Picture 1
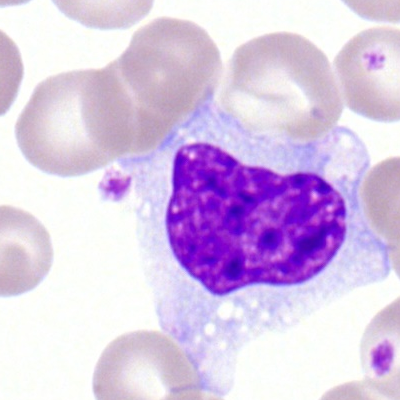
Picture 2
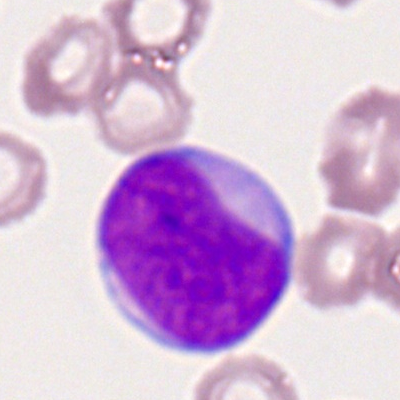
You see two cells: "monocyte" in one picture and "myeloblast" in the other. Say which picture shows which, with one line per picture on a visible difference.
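In picture 1 we see a monocyte: Several small clear vacuoles lie in the cytoplasm, mostly below the nucleus.
In picture 2 we see a myeloblast: No vacuoles are seen in the cytoplasm.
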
